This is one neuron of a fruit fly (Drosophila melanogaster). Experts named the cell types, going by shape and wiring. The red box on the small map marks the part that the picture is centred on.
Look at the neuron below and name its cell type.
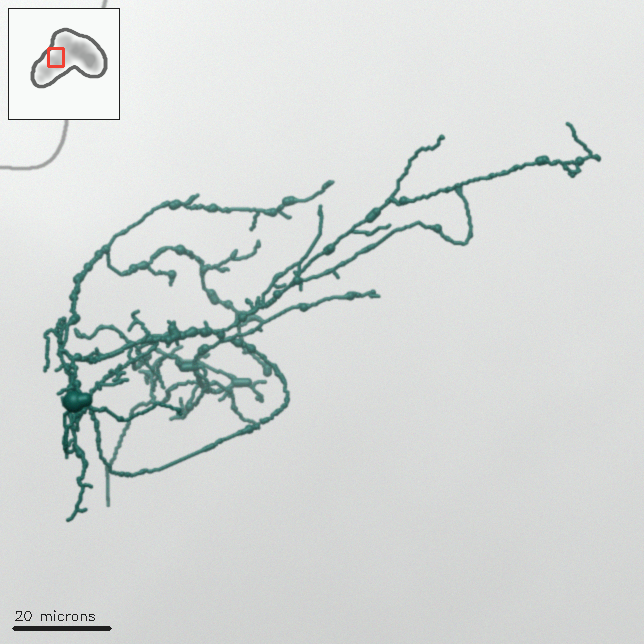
IN17A118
